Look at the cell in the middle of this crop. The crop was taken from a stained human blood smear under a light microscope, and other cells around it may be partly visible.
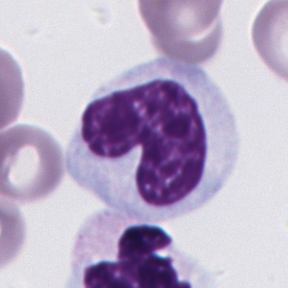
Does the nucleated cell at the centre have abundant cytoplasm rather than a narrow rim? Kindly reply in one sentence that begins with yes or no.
Yes, what surrounds the nucleus is a broad expanse of cytoplasm.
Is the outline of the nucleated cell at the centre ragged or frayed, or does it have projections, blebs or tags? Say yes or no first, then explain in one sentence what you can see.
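No. The cell outline is roughly round and smooth.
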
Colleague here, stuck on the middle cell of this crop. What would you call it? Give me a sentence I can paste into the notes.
At the center of the crop sits a band neutrophil.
